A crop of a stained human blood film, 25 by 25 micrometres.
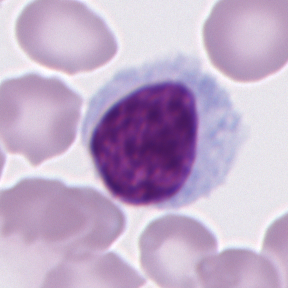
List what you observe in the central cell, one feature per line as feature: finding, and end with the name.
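Outline: roughly round, about 13 micrometres across
Nucleus: a single rounded mass, no lobes
Nuclear size: about 11 by 9 micrometres
Nuclear area: about 60% of the cell
Nuclear position: toward the lower left of the cell
Cytoplasm: pale blue
Cytoplasmic rim: widest on the upper right side
Name: hairy cell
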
